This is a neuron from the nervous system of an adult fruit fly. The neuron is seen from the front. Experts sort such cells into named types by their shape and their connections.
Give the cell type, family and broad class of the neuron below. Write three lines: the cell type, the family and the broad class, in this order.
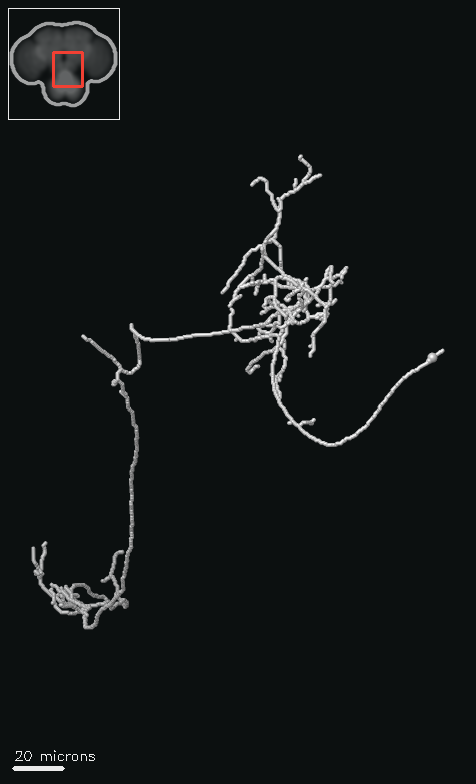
DNge154
hemilineage LB7
descending neuron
